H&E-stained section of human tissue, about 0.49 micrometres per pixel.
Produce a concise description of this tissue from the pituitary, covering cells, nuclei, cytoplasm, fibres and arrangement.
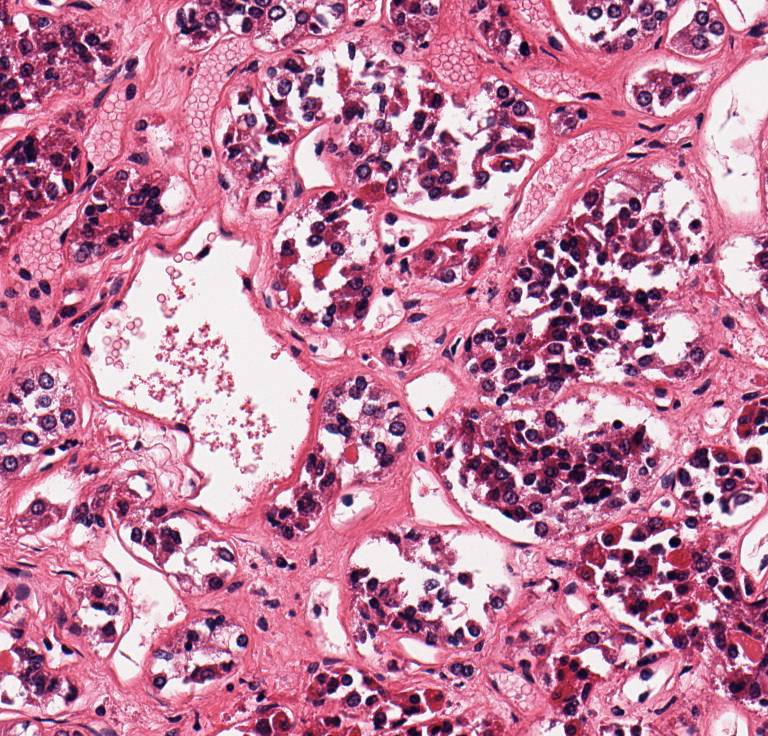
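Everywhere you look, the cells sit in rounded nests divided by thin pink fibrous septa. Left of centre is a large empty space holding loose, scattered red blood cells. No fat cells are present.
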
